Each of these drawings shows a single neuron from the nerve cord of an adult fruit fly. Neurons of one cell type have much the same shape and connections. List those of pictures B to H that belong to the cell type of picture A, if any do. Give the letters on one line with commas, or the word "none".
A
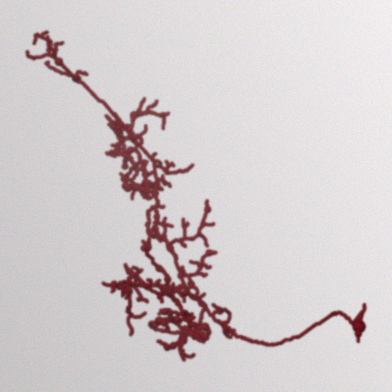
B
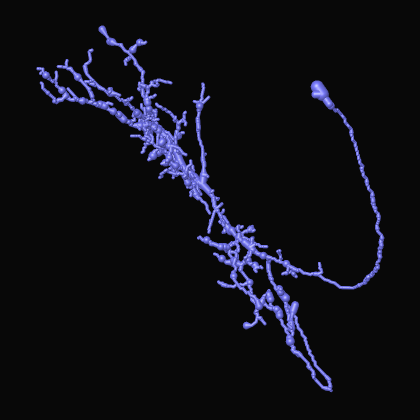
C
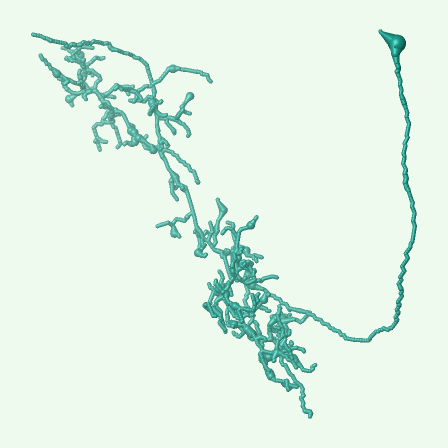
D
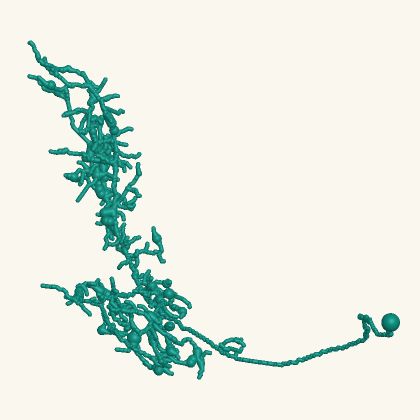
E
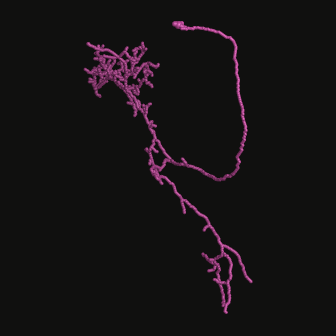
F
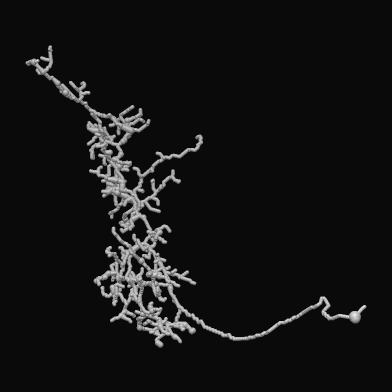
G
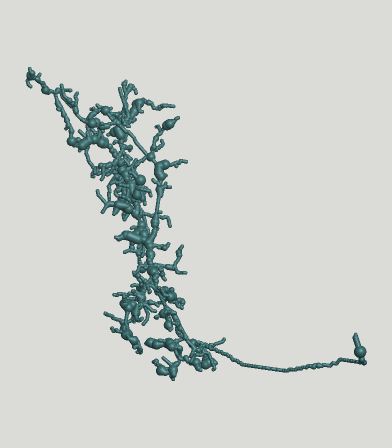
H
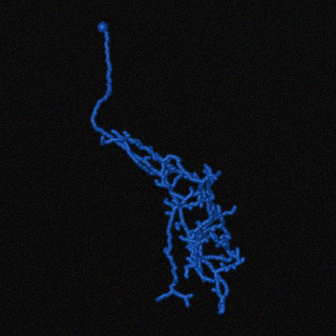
B, C, D, E, F, G, H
